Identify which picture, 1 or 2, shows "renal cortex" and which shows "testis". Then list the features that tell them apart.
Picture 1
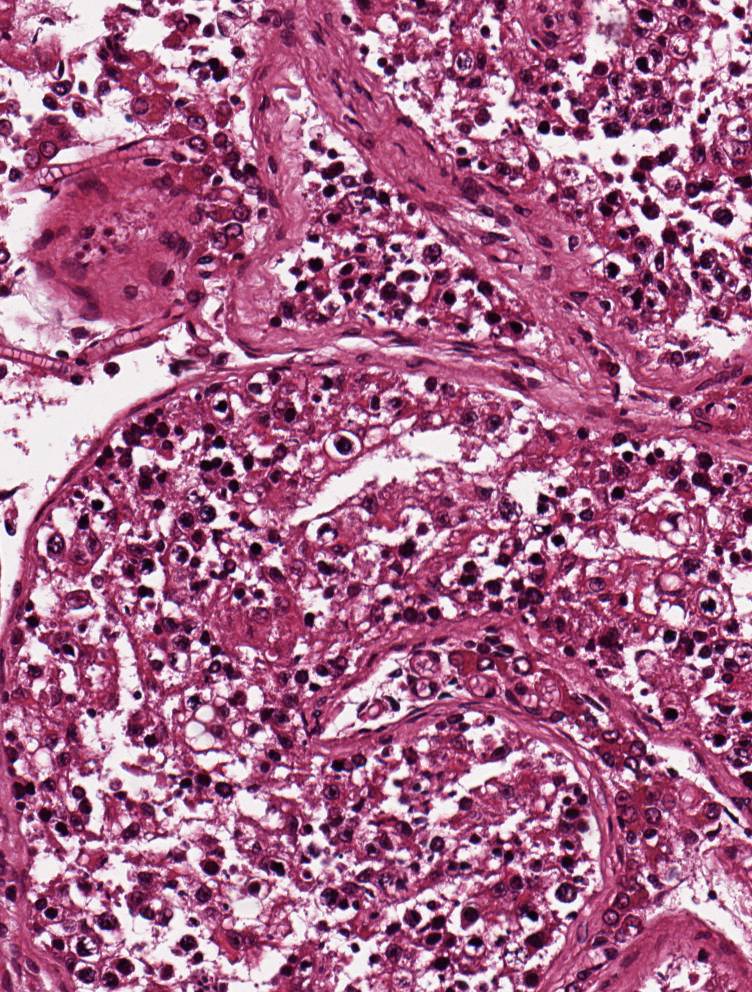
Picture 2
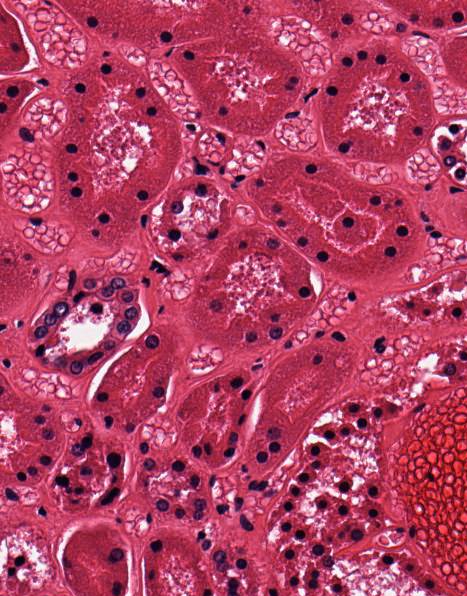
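Testis occupies picture 1, renal cortex picture 2. In the testis, large rounded compartments crowded with cells are separated by thin, curving pink fibrous bands along which lie flattened spindle-shaped nuclei. Larger cells with round, paler nuclei and distinct nucleoli are scattered throughout the compartments. Outside the compartments, in the upper left corner, is a cluster of cells with abundant pink cytoplasm. In the renal cortex, closely packed tubules are cut in cross and oblique section, with scant stroma between them. Many tubules are lined by cells with abundant pink cytoplasm and single round nuclei, while a small tubule at the left middle has an open clear lumen and cuboidal cells with dark nuclei.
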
